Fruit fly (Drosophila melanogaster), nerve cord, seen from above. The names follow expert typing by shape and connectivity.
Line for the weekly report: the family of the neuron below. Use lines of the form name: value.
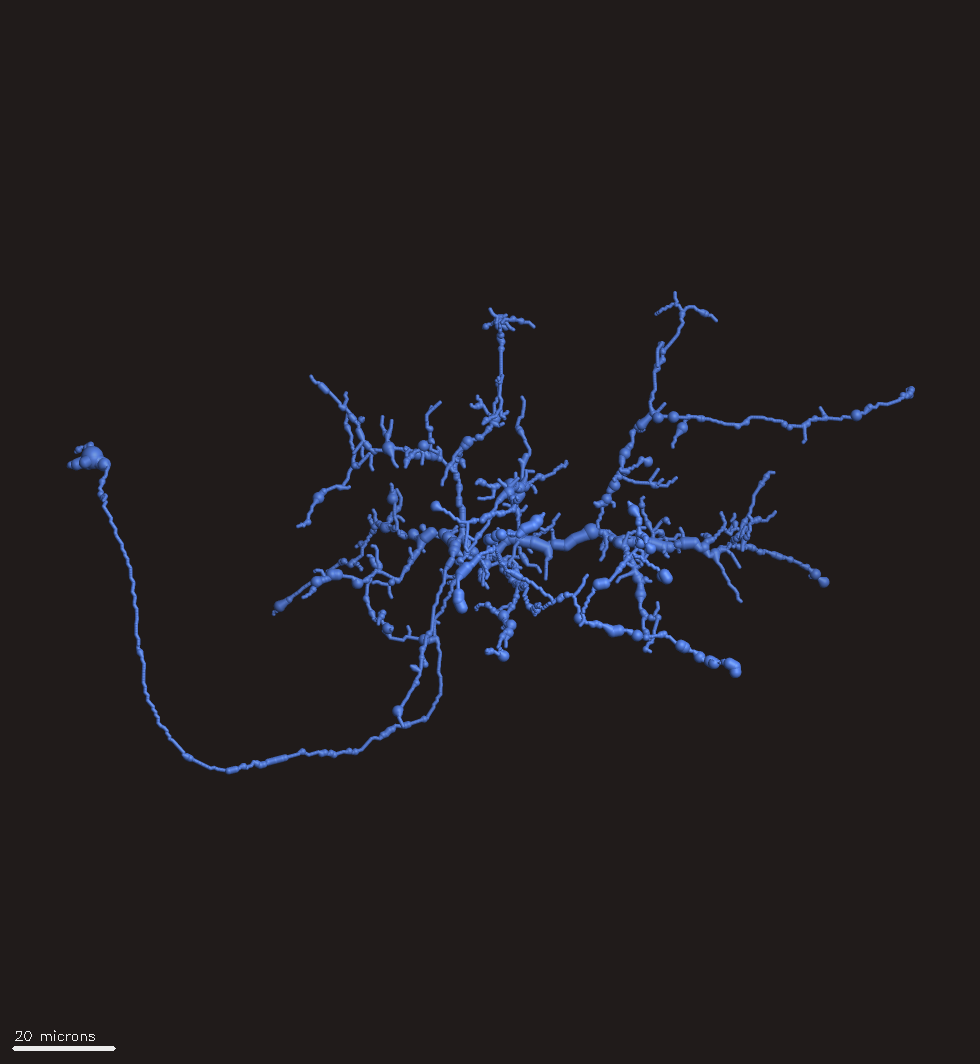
family: hemilineage 11A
